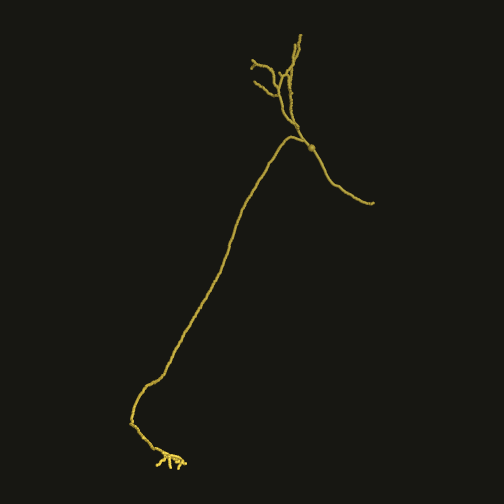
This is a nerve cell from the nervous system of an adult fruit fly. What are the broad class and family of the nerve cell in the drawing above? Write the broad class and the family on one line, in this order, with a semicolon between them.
sensory neuron ascending to the brain; class mechanosensory proprioceptive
